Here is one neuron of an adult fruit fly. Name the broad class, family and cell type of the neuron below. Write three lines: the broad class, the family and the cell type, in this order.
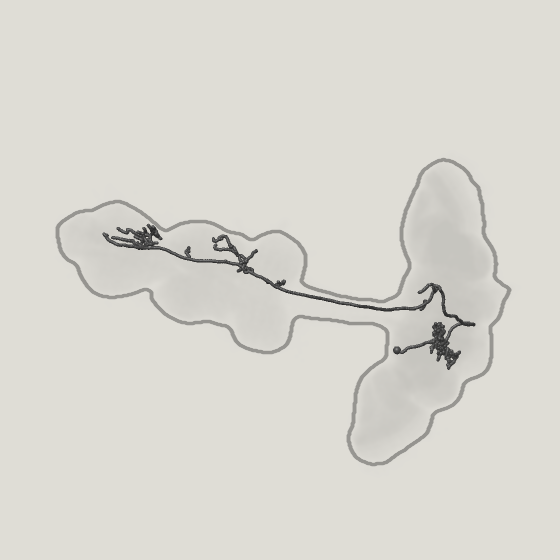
descending neuron
hemilineage SMPpv2_dorsal
DNp60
